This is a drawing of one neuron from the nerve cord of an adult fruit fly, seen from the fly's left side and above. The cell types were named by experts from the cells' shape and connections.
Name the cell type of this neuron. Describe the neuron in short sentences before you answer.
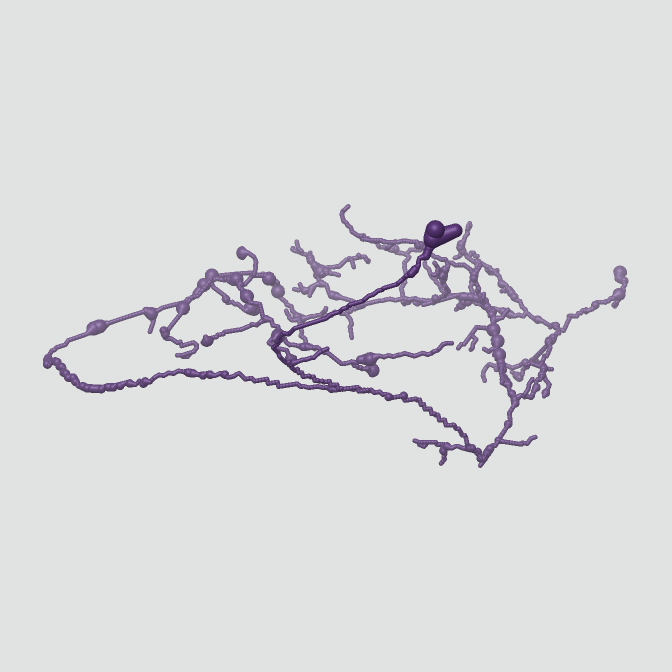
The picture shows dozens of branch ends. As drawn here it is wider than it is tall. Its broad class is nerve-cord intrinsic neuron. Its cell type is IN09A088.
